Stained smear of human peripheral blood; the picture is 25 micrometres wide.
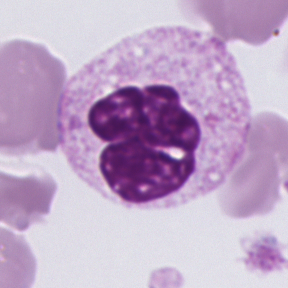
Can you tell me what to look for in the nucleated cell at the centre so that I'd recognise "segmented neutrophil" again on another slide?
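Several features fit a segmented neutrophil. Its cytoplasm is abundant and pale pinkish-lilac, with fine, dusty pink-purple granules spread evenly through it.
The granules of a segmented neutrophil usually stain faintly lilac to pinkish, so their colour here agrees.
The chromatin is dark purple and dense, broken by a few small paler patches. The nucleus measures about 10 micrometres across. A few small clear vacuoles are also scattered in the cytoplasm.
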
